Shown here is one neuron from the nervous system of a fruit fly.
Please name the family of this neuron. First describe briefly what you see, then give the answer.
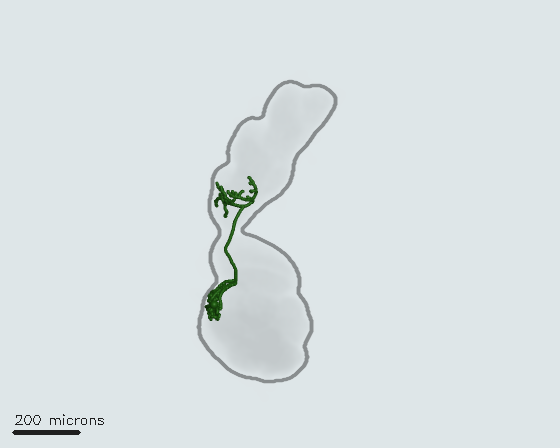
From top to bottom in the picture it spans about 450 microns. In this view it is more than twice as tall as it is wide. Its broad class is descending neuron. The family is hemilineage MX12.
